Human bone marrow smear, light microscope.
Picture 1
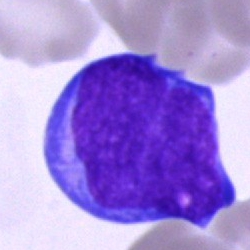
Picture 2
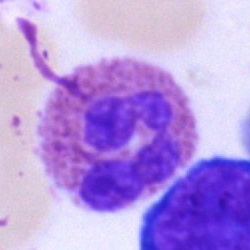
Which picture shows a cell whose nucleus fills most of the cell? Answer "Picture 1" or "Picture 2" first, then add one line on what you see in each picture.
Picture 1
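What picture 1 shows: The nucleus fills most of the cell.
What picture 2 shows: The cytoplasm is plentiful and pinkish-lilac.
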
